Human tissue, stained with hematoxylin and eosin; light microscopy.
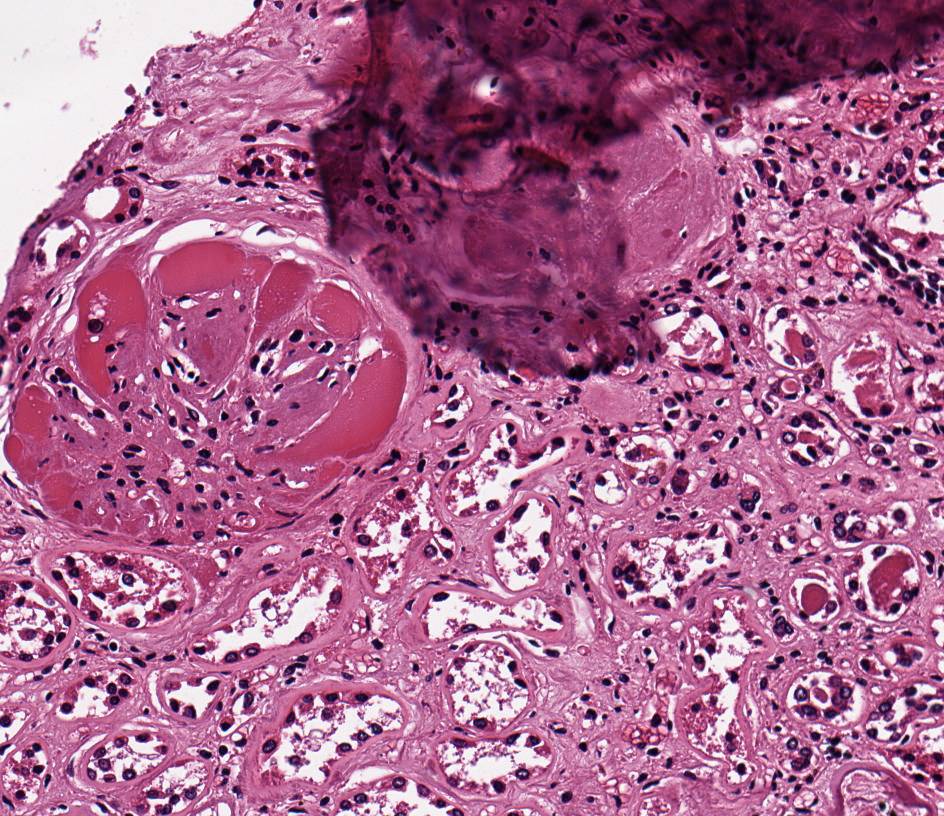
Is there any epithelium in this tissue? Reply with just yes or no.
Yes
